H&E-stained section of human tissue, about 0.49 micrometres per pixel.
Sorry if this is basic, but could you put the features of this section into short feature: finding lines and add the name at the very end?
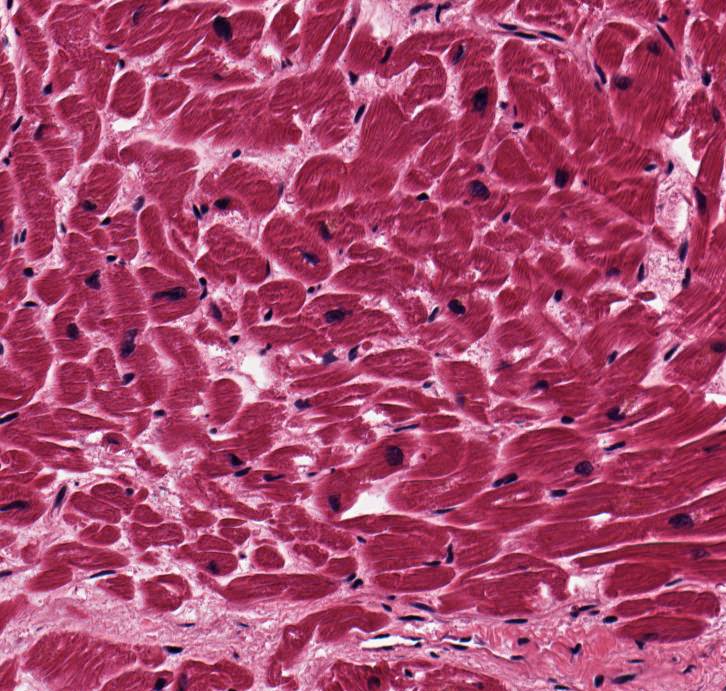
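Fibres: muscle, cut in mixed planes throughout the field
Orientation: cross or oblique in upper and central parts, lengthwise at lower right
Arrangement: branching and joining, not separate parallel strands
Cytoplasm: deep red-pink, eosinophilic, faint lengthwise fibrillar streaking
Between fibres: scant pale wispy connective tissue with small dark elongated nuclei
Name: left ventricle of the heart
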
